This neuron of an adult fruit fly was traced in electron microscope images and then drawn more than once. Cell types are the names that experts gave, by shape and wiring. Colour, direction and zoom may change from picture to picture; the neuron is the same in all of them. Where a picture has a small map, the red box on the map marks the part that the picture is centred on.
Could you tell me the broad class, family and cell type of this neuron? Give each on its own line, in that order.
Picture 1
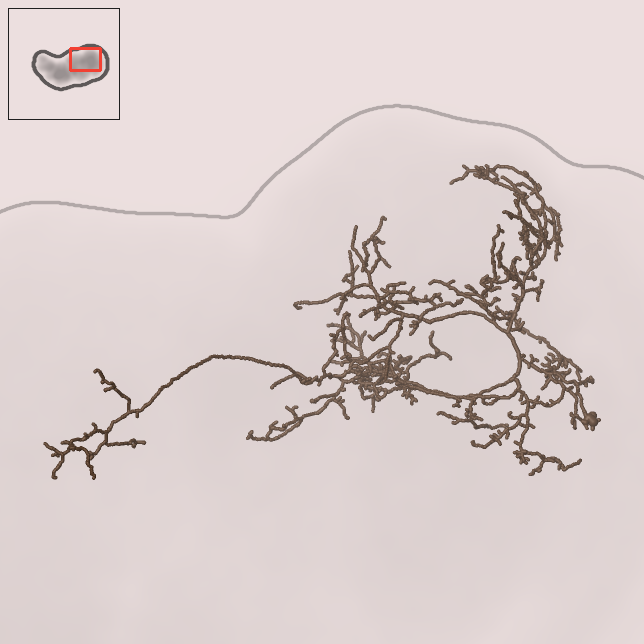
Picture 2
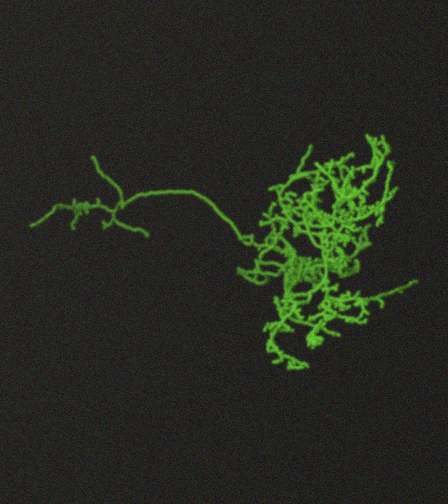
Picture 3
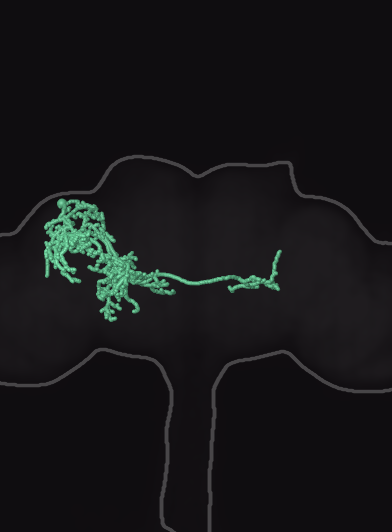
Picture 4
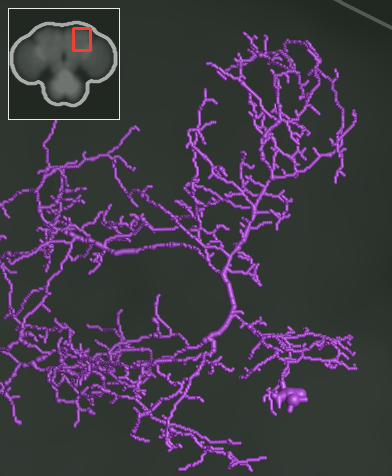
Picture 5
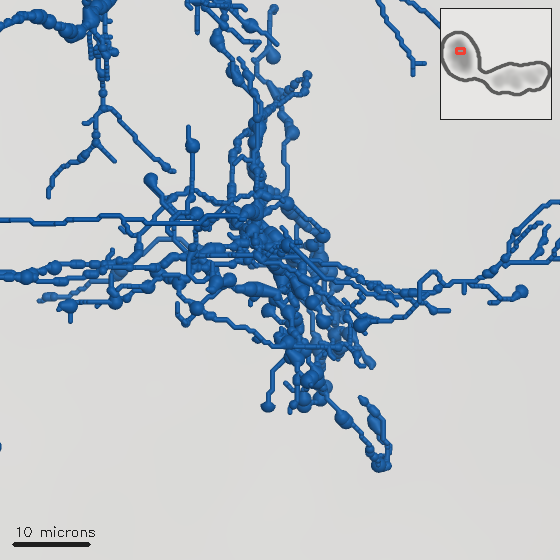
central-brain intrinsic neuron
hemilineage SLPa&l1_anterior
CL071_b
